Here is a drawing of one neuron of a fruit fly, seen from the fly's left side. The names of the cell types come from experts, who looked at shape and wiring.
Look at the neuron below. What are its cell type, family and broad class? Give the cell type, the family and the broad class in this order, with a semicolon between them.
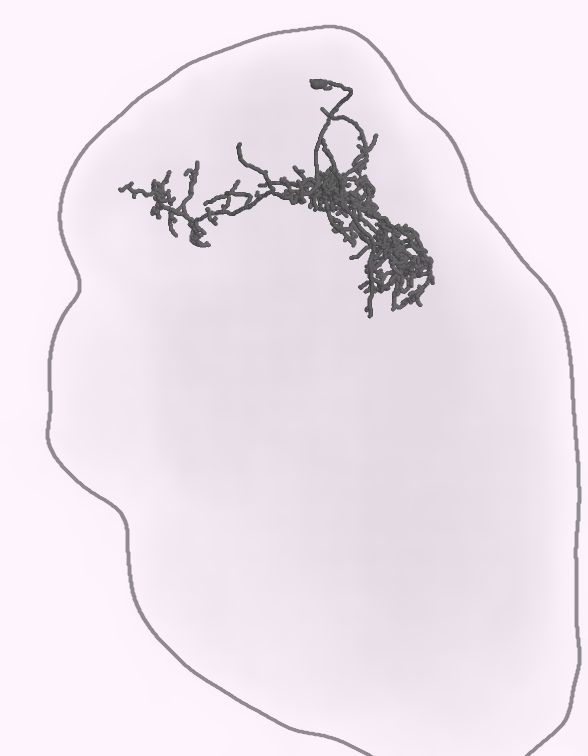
CL175; hemilineage SMPp&v1_posterior; central-brain intrinsic neuron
